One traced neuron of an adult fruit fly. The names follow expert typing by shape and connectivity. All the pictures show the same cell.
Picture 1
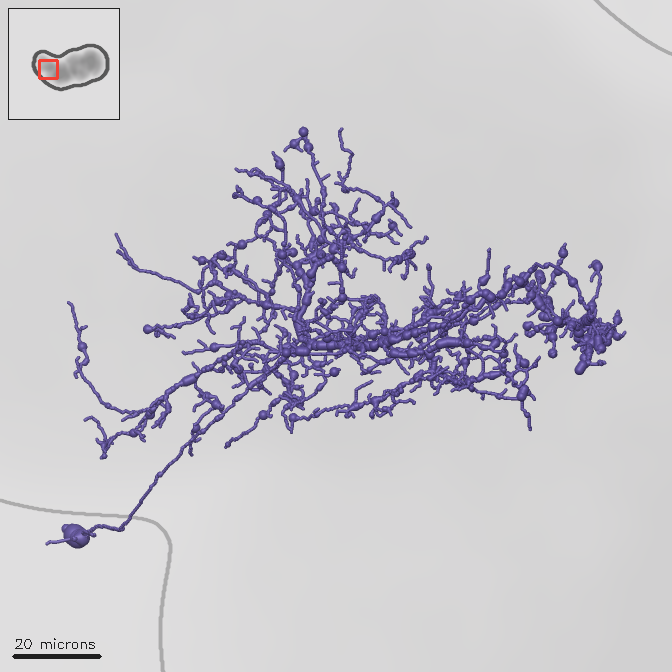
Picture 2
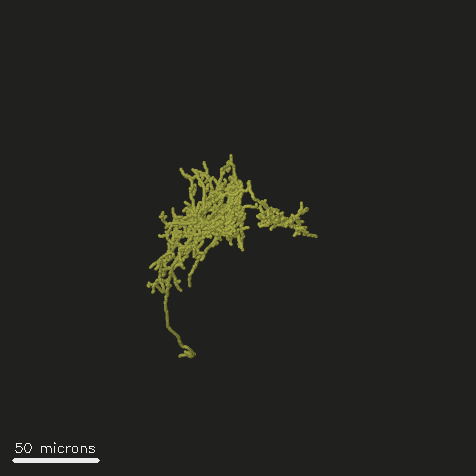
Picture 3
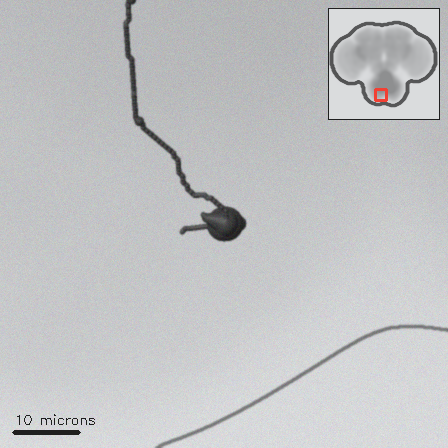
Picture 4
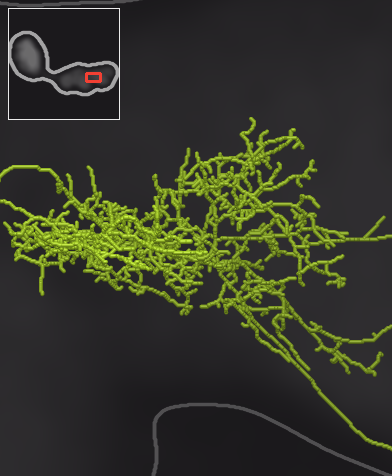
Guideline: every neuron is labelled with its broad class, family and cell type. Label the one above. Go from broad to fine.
nerve-cord intrinsic neuron; hemilineage 07B; IN07B034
